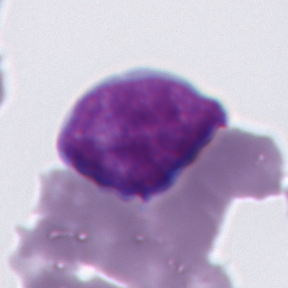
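Myeloblast, stained peripheral blood smear, central cell. Very thin cytoplasmic rim, mainly along upper edge; no granules visible. Chromatin finely stippled, not coarsely clumped. Outline slightly angular rather than smoothly round.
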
